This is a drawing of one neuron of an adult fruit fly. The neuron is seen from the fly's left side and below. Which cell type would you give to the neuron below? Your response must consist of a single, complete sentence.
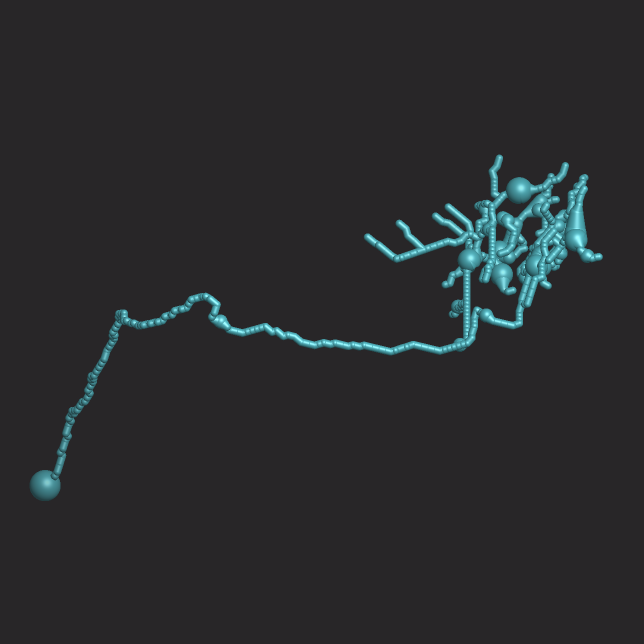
The neuron is a member of cell type Cm4.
